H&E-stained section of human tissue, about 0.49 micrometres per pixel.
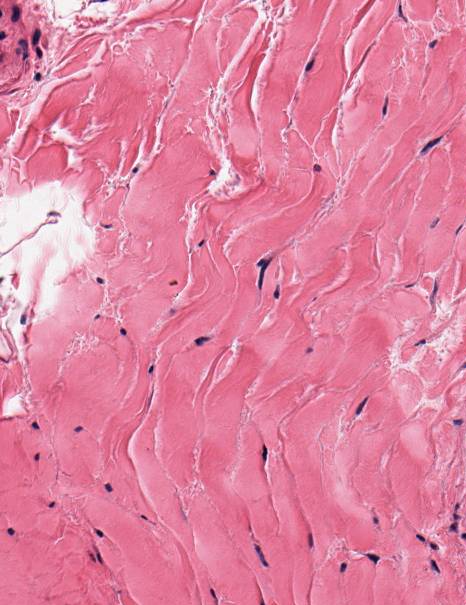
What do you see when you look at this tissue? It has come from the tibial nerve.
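Almost everything you see here is dense collagen in bundles, stained strongly eosinophilic. Between the bundles, the nuclei are dark, thin and spindle-shaped, sparse, and lying singly and widely scattered. Up in the top-left corner, a small focus of crowded darker nuclei stands out.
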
